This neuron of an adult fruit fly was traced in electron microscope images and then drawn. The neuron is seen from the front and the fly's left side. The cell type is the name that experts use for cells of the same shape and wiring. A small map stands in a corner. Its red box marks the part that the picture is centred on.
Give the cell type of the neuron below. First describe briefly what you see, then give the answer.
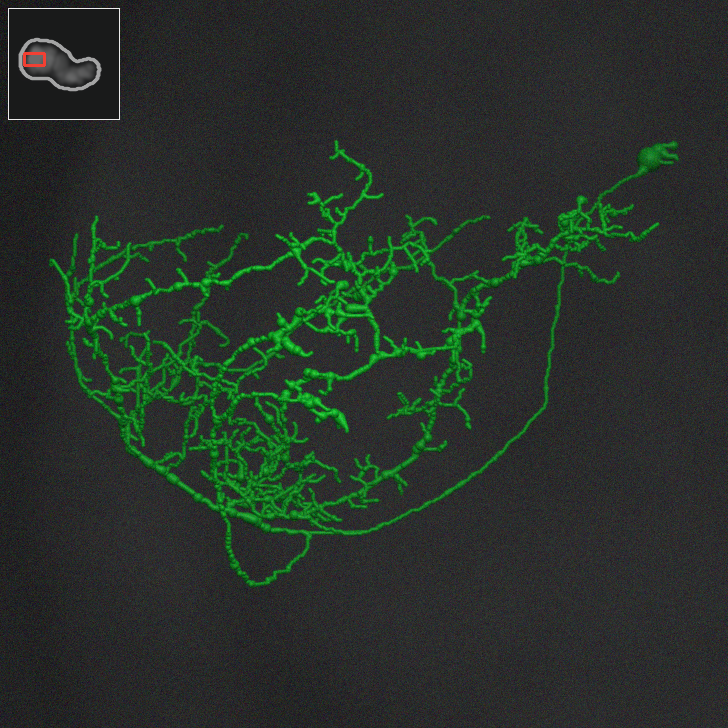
The cell body can be seen at the upper right of the picture. The picture shows more than a hundred branch ends. It is a central-brain intrinsic neuron. The cell type is AVLP551.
